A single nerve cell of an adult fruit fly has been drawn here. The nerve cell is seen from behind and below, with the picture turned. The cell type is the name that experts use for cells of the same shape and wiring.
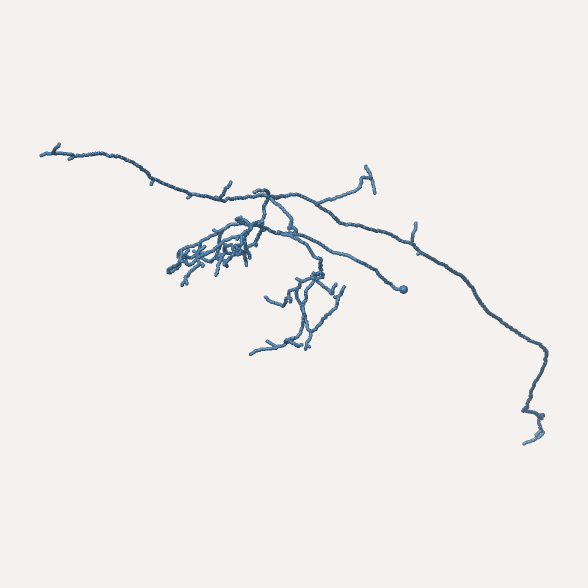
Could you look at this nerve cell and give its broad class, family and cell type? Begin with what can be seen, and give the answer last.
In this view it is wider than it is tall. This is an ascending neuron. Its family is hemilineage 10B. Its cell type is AN10B035.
